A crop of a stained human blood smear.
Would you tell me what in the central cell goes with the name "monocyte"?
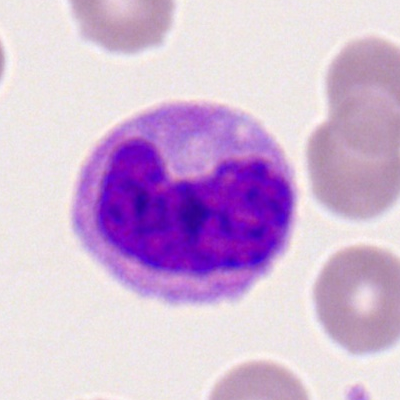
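This monocyte has a roughly round outline. A deep notch in the upper edge of the nucleus gives it a kidney-like shape. The cytoplasm forms a rim all round the nucleus, widest above it. Within the notch of the nucleus, a pale, clear area lies in the cytoplasm.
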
